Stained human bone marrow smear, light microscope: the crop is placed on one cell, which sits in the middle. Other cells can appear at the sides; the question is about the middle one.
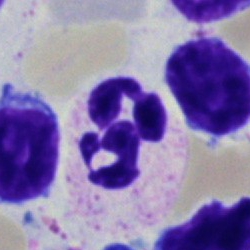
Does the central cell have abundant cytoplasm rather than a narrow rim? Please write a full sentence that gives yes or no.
Yes, the cell has plenty of cytoplasm around its nucleus.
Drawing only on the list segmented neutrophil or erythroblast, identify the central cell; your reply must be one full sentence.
The cell nearest the centre of this crop is a segmented neutrophil.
